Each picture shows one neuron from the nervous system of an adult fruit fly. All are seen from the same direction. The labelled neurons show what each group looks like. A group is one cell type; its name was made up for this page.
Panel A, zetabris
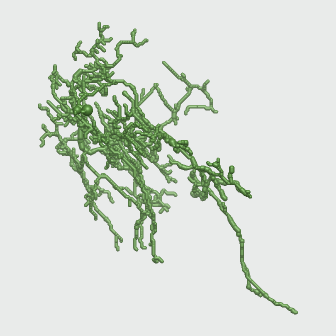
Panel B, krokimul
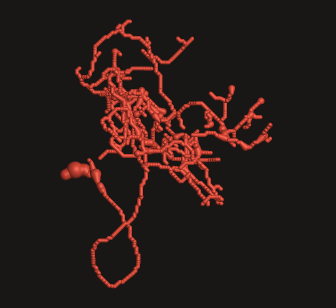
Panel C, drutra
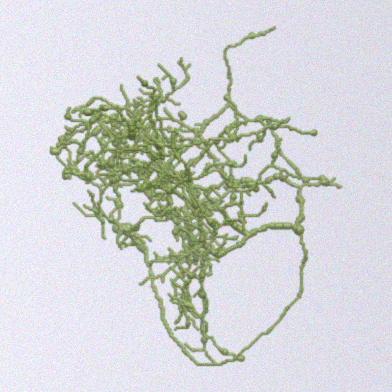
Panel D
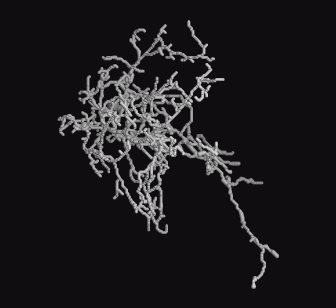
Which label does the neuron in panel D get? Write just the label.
zetabris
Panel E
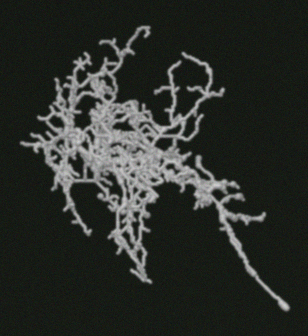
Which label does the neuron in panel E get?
zetabris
